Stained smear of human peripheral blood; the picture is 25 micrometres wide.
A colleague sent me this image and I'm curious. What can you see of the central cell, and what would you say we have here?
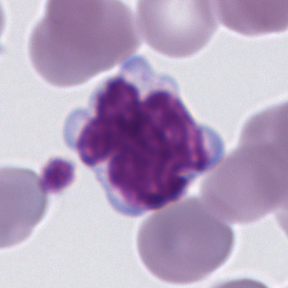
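Starting with the outline, it is irregular and lumpy rather than round. Along the edge, several rounded, blunt blebs of pale cytoplasm bulge outward. Next, the nucleus is folded into several lobes, which gives it an irregular, clumped outline. Last, the cytoplasm holds no coarse granules. The cell is a large granular lymphocyte.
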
